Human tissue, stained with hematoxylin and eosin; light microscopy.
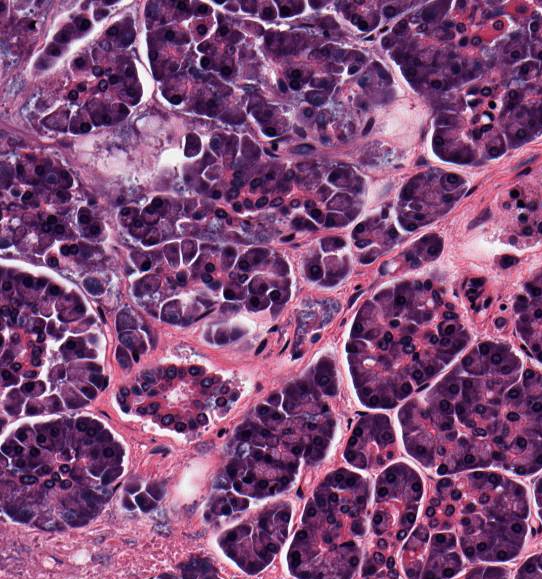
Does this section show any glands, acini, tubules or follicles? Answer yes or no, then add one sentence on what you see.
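Yes. Within the nests the cells are grouped into small acini around tiny central lumina.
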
